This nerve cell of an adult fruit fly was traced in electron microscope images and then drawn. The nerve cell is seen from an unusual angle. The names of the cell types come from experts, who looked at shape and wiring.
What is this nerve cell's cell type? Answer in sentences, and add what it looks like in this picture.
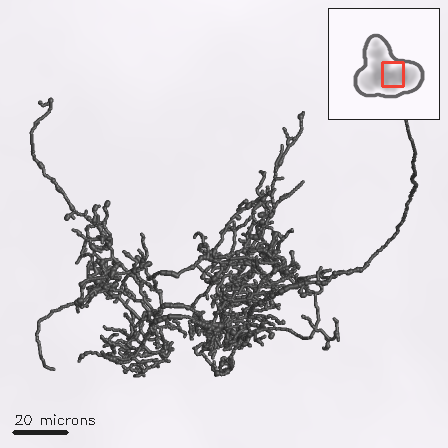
The cell type is MBON29. Its broad class is central-brain intrinsic neuron. By the scale bar it is about 150 microns wide in this view. As drawn here it is wider than it is tall.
